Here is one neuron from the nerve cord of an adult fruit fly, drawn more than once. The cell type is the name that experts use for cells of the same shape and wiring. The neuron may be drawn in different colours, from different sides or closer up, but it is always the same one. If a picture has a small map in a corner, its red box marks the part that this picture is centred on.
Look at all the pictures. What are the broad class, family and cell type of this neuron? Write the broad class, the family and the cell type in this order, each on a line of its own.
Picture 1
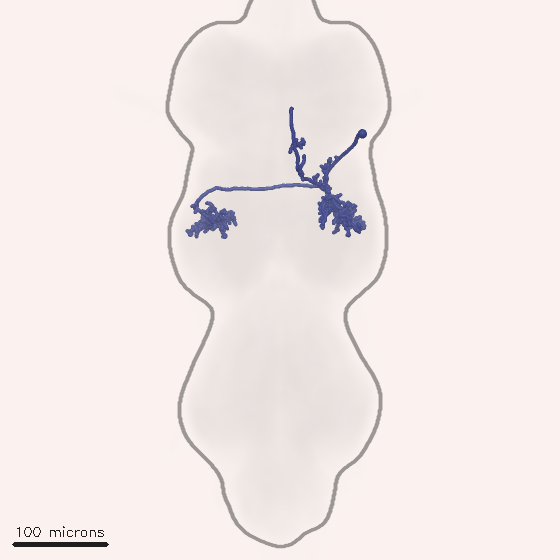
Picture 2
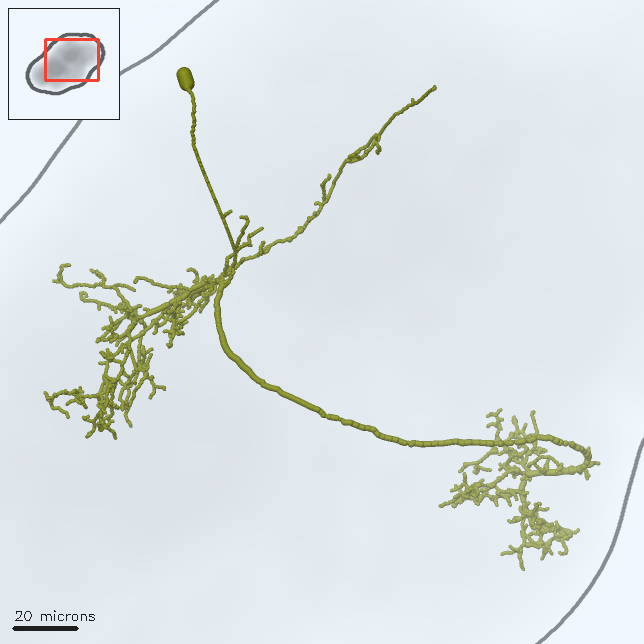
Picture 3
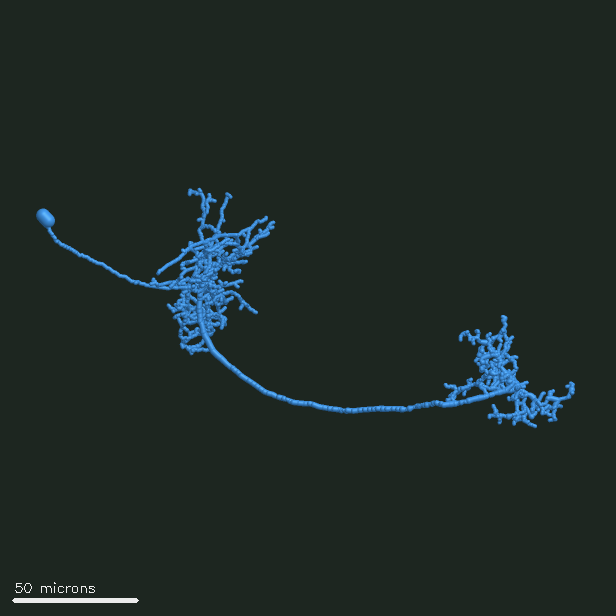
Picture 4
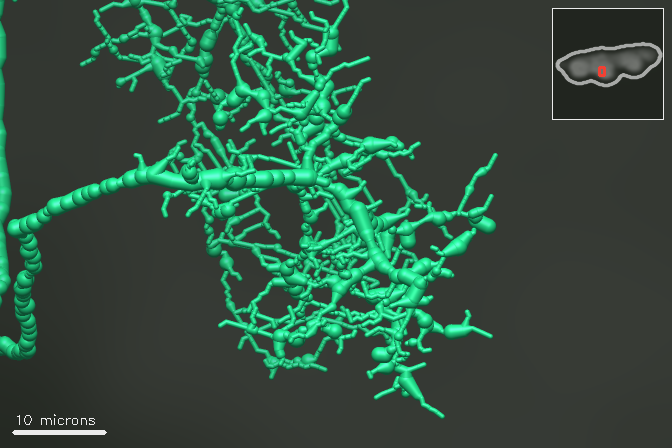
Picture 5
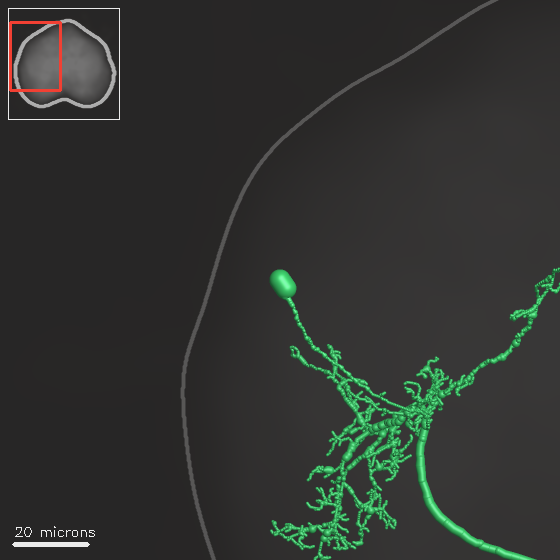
nerve-cord intrinsic neuron
hemilineage 01A
IN01A035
